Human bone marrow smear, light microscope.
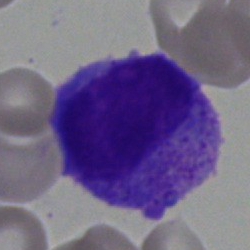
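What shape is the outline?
Roughly round.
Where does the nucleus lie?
It fills the upper-left part of the cell.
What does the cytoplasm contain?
Fine purple granules, and no vacuoles are seen.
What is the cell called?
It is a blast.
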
